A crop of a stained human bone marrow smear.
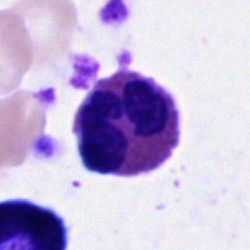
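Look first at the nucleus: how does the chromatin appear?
It is dark purple and densely clumped, and no nucleoli are visible.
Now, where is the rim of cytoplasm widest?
On the lower right side of the cell, and no vacuoles are seen in it.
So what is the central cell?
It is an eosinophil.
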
